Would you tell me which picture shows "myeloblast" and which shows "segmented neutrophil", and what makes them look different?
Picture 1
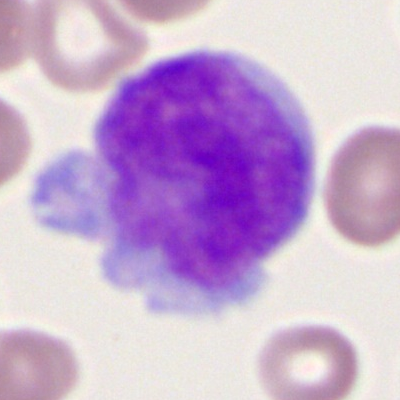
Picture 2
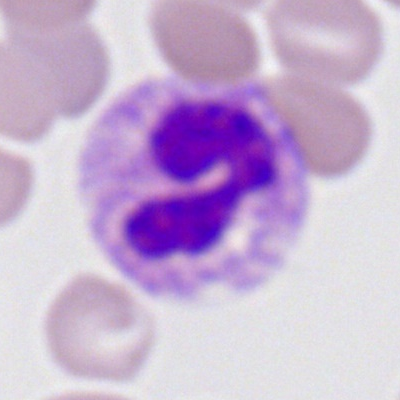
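Answer: the myeloblast is in picture 1 and the segmented neutrophil in picture 2. Proportion of nucleus to cytoplasm: in the myeloblast the nucleus fills most of the cell, while the segmented neutrophil has plentiful cytoplasm.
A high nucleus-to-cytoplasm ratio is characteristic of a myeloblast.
Cytoplasm: the myeloblast's is pale blue, lies mainly at the left and lower edges, has a ragged outline with irregular projections there and shows no distinct granules; the segmented neutrophil's is pale lilac. Outline and chromatin: the segmented neutrophil has a roughly round outline and dense, dark purple chromatin. Surroundings: red cells lie around the myeloblast without overlapping it, whereas red cells touch the segmented neutrophil along its top and upper right.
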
